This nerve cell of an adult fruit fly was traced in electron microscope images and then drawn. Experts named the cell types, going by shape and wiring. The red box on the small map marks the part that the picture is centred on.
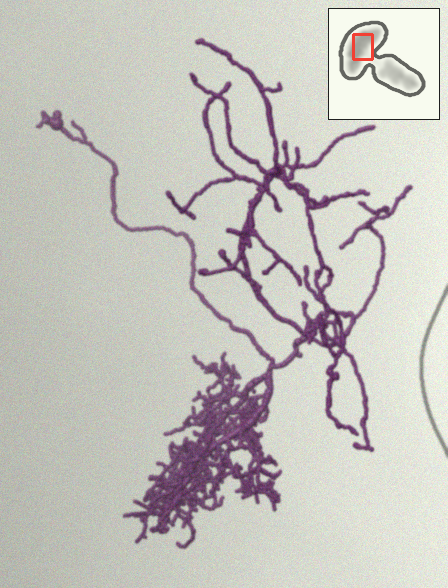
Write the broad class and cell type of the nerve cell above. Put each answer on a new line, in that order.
central-brain intrinsic neuron
PS126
